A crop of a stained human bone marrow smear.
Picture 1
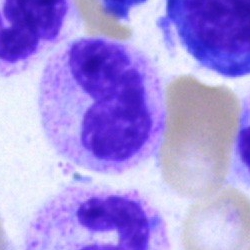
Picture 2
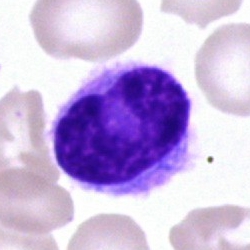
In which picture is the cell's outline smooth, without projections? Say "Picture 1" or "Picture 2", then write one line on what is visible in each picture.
Picture 1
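In picture 1: The cell has a round, smooth outline.
In picture 2: The cell edge has a fine fuzzy fringe.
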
